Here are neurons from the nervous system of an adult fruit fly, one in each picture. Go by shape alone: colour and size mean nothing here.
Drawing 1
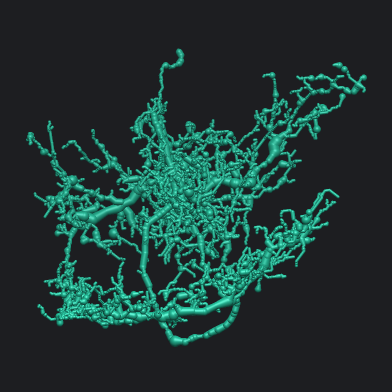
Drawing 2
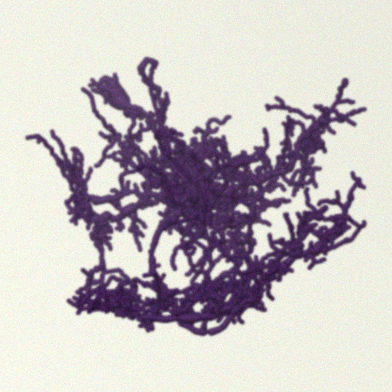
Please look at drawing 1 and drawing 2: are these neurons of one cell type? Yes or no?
yes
